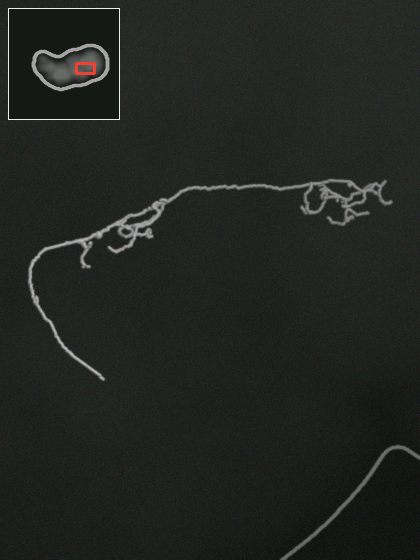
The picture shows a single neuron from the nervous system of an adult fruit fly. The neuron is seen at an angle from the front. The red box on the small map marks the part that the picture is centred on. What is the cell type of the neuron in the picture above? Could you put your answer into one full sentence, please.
This neuron belongs to the cell type ORN_DP1m.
